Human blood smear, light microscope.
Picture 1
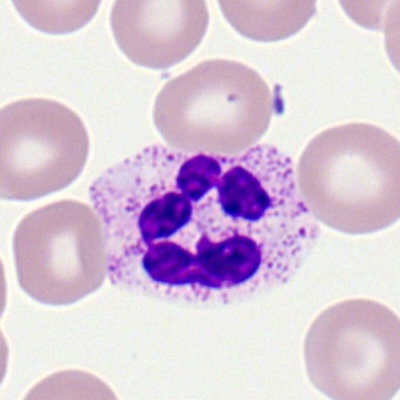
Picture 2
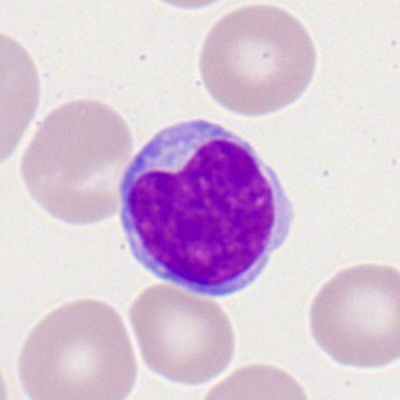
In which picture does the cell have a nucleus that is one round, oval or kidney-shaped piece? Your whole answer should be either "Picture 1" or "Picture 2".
Picture 2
